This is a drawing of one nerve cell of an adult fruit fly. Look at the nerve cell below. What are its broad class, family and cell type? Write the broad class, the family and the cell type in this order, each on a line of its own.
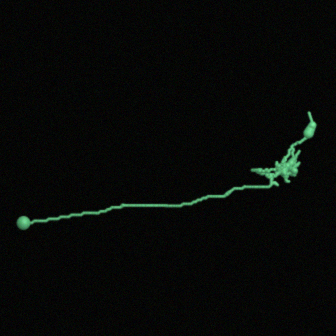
optic-lobe intrinsic neuron
T
T3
